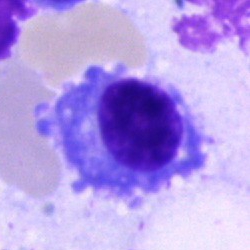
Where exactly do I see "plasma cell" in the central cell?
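First point to check against plasma cell: the nucleus lies off-centre, toward the right side of the cell.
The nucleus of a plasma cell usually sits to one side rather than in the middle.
On that point, the picture goes with the name. Second point: the chromatin is dark purple and densely stained. Third point: the cytoplasm stains blue. Fourth point: the band of cytoplasm is widest on the left side of the nucleus.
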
